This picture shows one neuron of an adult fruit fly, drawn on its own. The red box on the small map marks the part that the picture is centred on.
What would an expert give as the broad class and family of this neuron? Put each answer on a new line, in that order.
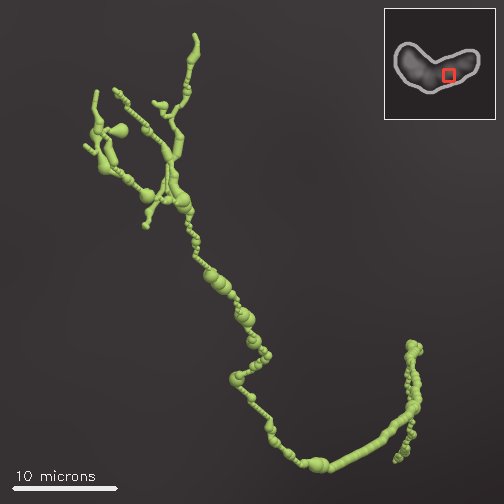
sensory neuron entering the nerve cord
class gustatory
